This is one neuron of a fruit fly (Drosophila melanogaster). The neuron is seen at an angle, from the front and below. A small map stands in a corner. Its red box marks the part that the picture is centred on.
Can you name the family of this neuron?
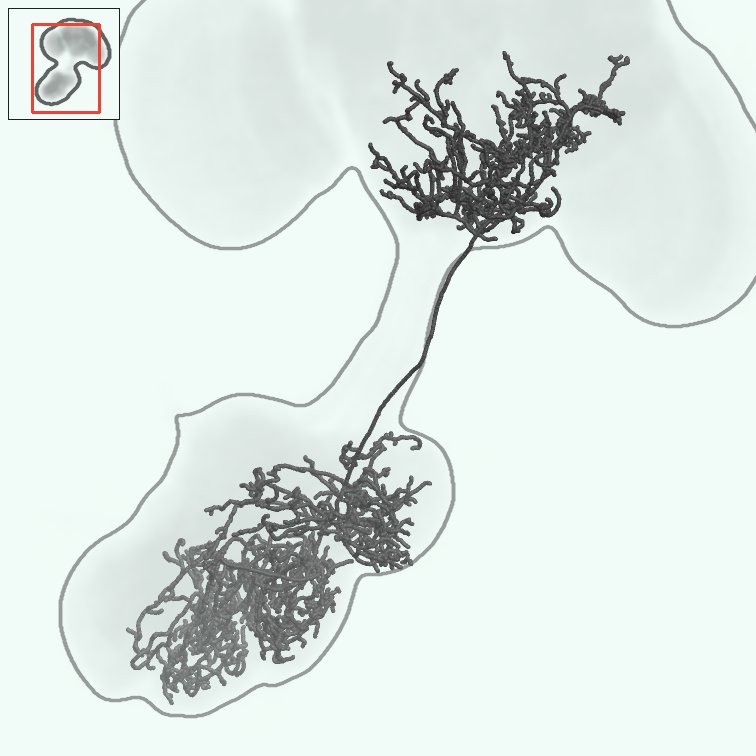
DNd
